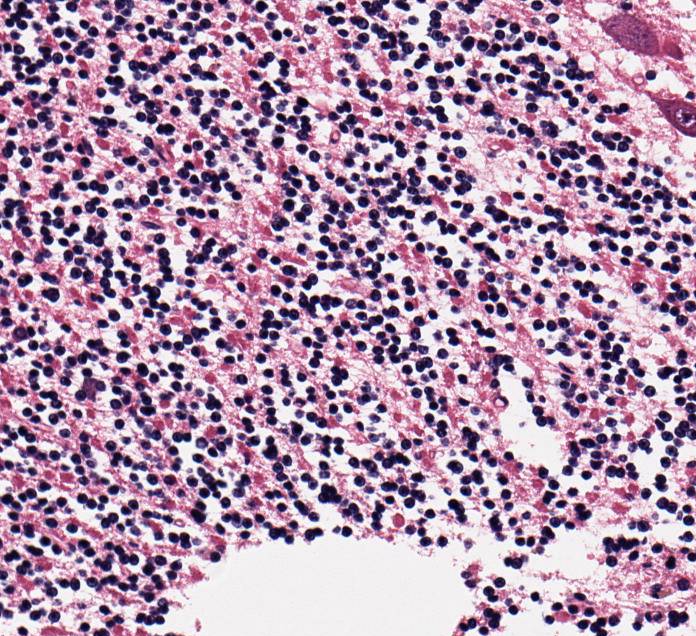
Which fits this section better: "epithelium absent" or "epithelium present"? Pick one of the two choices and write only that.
Epithelium absent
